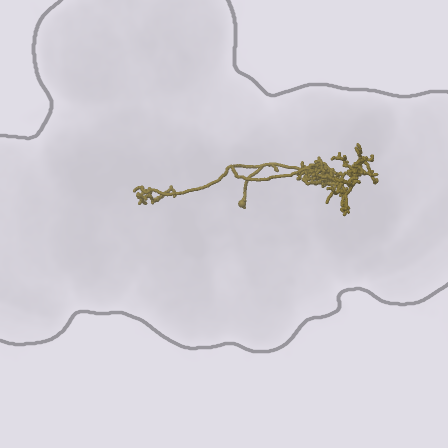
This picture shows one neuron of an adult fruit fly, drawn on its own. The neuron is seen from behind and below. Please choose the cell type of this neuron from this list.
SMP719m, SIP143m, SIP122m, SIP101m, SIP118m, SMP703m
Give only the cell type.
SIP101m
